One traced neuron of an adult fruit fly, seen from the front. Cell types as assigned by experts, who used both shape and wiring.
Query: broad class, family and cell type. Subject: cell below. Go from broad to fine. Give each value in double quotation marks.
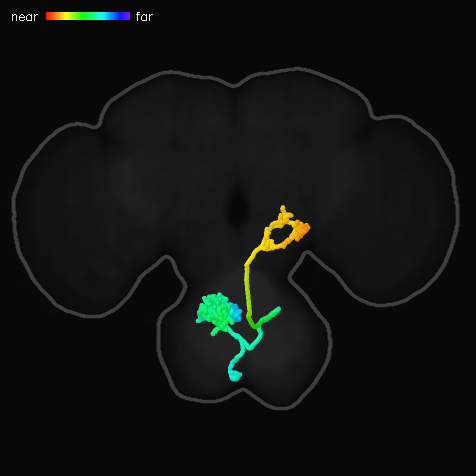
"ascending neuron", "hemilineage 10B", "AN10B017"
